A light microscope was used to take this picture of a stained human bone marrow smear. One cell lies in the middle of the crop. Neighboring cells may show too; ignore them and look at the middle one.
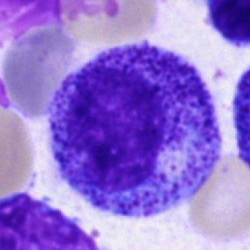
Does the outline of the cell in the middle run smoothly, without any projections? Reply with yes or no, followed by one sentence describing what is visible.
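Yes. The cell has a round, smooth outline.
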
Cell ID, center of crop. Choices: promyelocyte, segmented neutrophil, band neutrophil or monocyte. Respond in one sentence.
The cell of interest, located centrally, is a promyelocyte.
